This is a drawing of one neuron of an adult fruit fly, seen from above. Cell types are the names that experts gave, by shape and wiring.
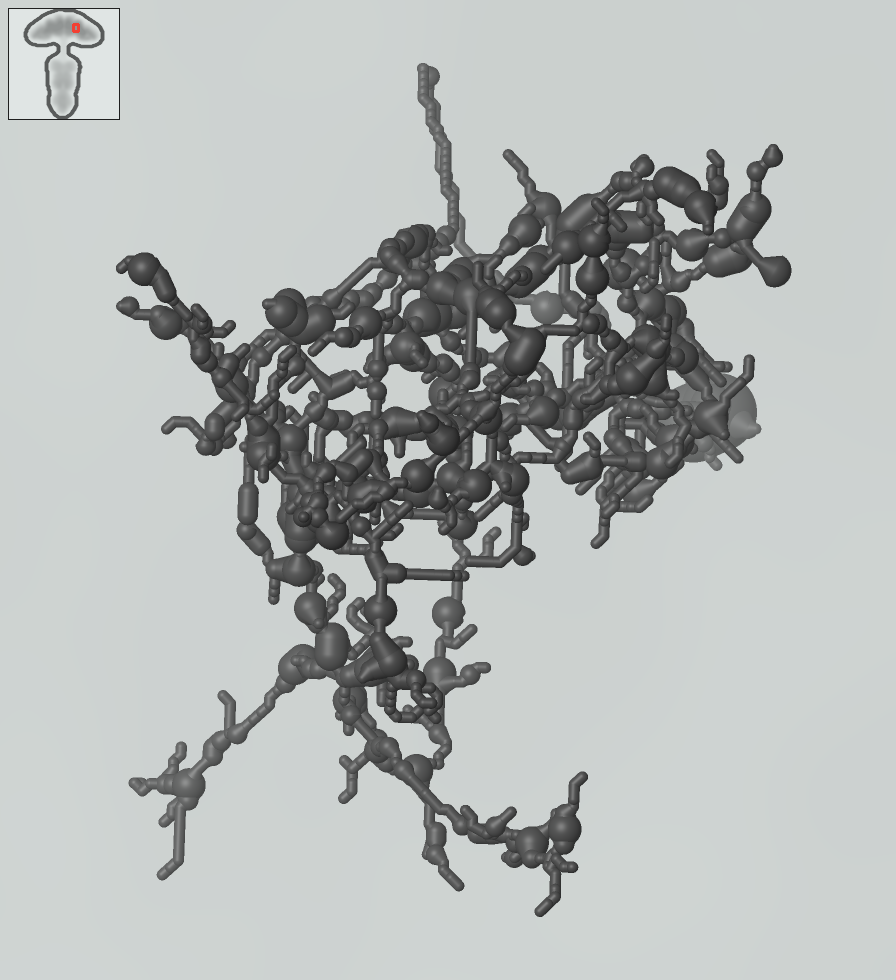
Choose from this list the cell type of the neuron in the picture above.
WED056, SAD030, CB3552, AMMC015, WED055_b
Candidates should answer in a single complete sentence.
This neuron is an instance of the cell type WED055_b.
